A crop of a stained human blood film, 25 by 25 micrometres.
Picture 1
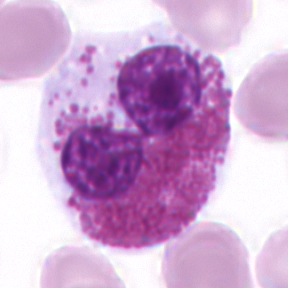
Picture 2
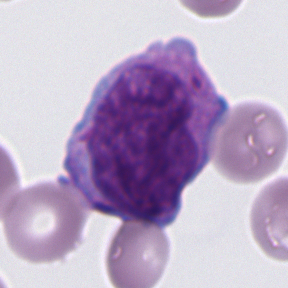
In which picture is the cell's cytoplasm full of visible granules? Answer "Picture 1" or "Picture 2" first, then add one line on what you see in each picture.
Picture 1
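What picture 1 shows: The cytoplasm holds many coarse, round, reddish-pink granules.
What picture 2 shows: The cytoplasm shows no distinct granules.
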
